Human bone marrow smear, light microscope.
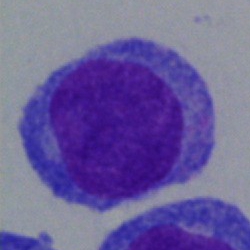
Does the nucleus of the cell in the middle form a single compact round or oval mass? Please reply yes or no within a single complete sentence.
Yes, in this cell the nucleus is one compact, round or oval mass.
